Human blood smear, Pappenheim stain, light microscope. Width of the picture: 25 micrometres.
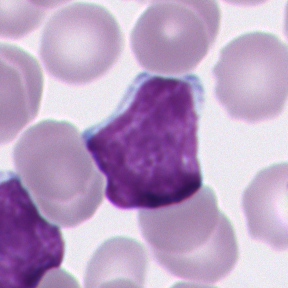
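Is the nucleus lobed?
No; it is a single unlobed mass.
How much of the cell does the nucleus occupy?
Nearly all of it, leaving very little cytoplasm.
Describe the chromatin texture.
Fine, without coarse dark clumps.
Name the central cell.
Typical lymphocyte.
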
